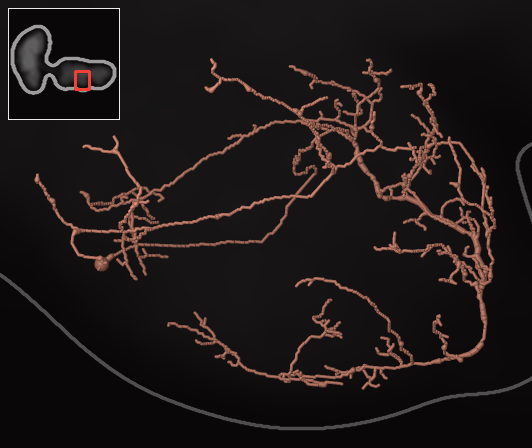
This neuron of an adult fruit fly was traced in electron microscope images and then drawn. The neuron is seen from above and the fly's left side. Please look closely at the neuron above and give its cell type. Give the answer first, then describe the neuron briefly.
Its cell type is IN04B084. It is a nerve-cord intrinsic neuron. It is in the nerve cord and does not reach the brain. Its cell body lies on the left of the picture. Dozens of branch ends can be seen.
